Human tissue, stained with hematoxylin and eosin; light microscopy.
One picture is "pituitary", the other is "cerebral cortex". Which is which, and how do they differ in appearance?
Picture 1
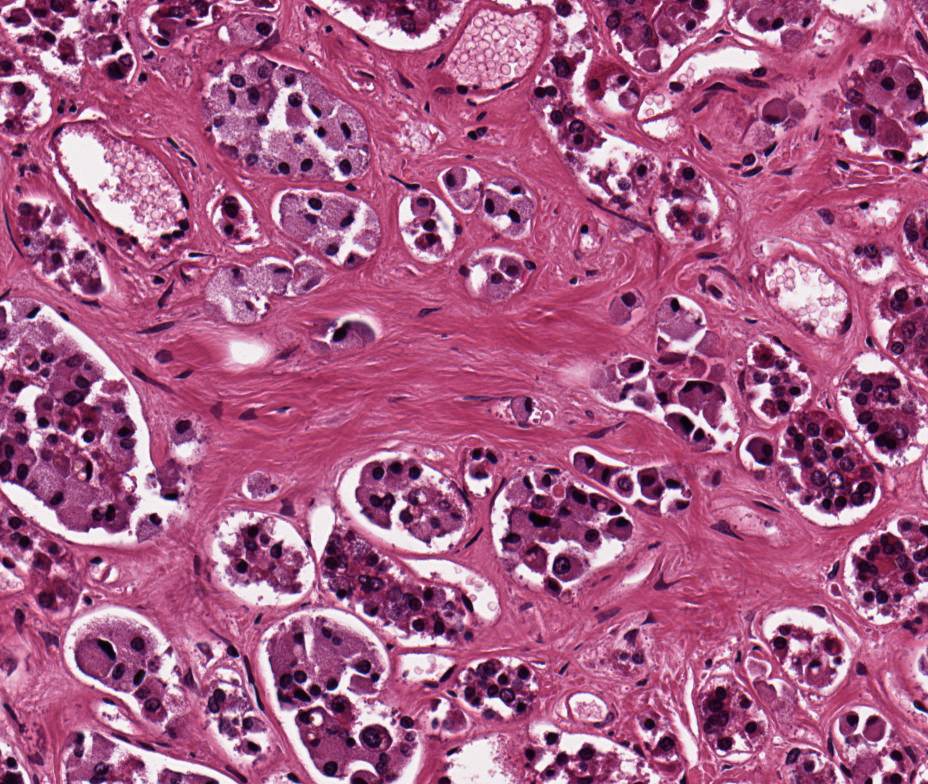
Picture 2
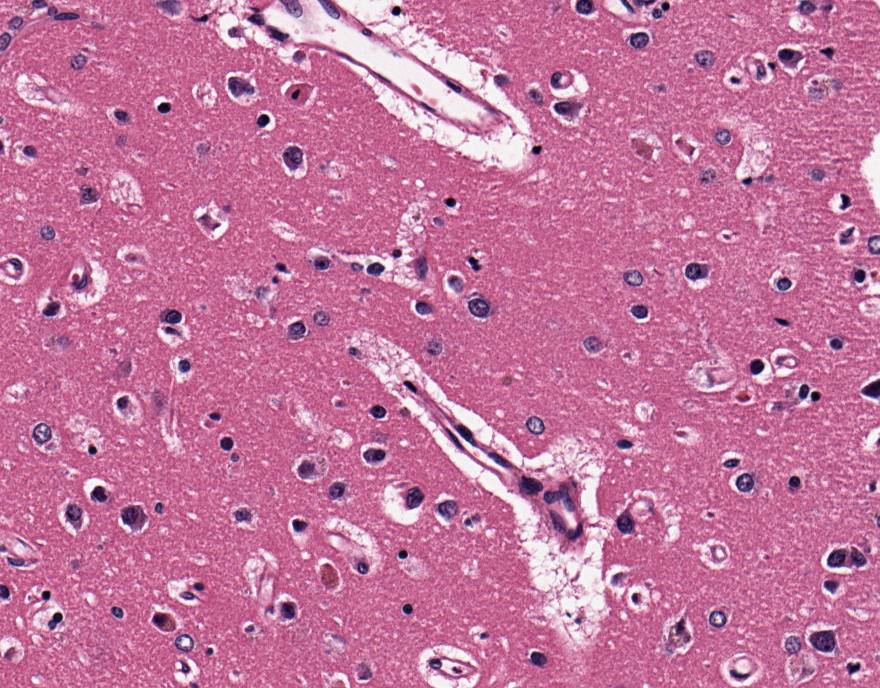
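Pituitary is in picture 1, cerebral cortex in picture 2. Check the organisation: picture 1 has rounded and oval nests of cells across the whole field, separated by stroma, whereas picture 2 has cells scattered singly through an even pink, finely granular matrix, forming no groups. Check the stroma: in picture 1 it is dense pink fibrous tissue with scattered slender spindle-shaped nuclei, broadest in a roughly horizontal band across the middle. Check the cells: many nest cells in picture 1 have granular purple-pink cytoplasm, some vacuolated, while picture 2 shows many small, dark, round nuclei with little or no visible cytoplasm, spread evenly. Check other structures: picture 2 has no epithelium, glands or fat cells, but two thin-walled vessels, one at top centre and one at lower centre, run diagonally from upper left to lower right.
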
